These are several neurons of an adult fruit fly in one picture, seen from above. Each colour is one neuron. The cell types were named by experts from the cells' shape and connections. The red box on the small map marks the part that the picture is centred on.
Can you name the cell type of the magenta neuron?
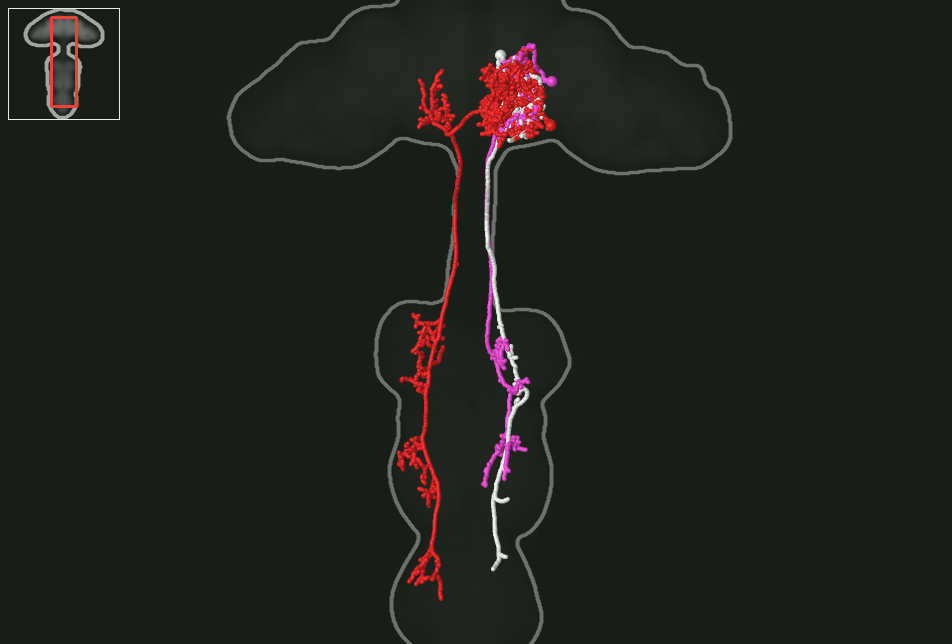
DNge081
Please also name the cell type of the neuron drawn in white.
DNge069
